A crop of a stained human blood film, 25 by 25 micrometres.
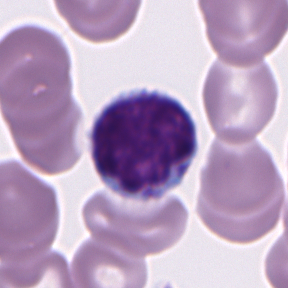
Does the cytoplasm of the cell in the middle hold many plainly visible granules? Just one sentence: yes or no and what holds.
No, there are no visible granules in its cytoplasm.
